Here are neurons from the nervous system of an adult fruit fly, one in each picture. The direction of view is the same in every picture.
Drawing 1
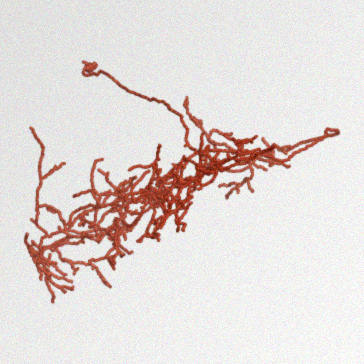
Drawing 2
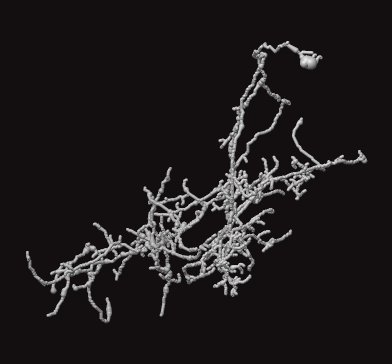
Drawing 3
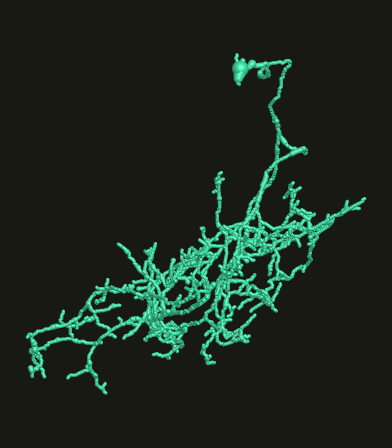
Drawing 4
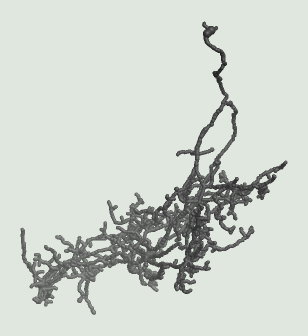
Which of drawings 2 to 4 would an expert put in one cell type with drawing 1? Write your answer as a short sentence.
None of them is of the same cell type.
